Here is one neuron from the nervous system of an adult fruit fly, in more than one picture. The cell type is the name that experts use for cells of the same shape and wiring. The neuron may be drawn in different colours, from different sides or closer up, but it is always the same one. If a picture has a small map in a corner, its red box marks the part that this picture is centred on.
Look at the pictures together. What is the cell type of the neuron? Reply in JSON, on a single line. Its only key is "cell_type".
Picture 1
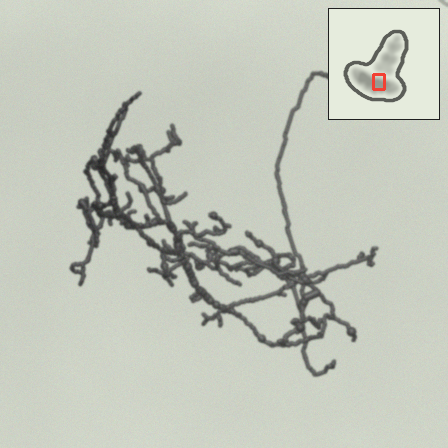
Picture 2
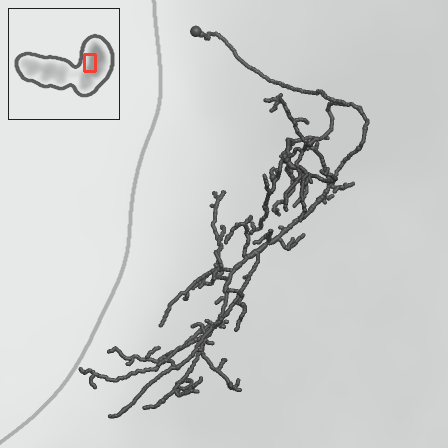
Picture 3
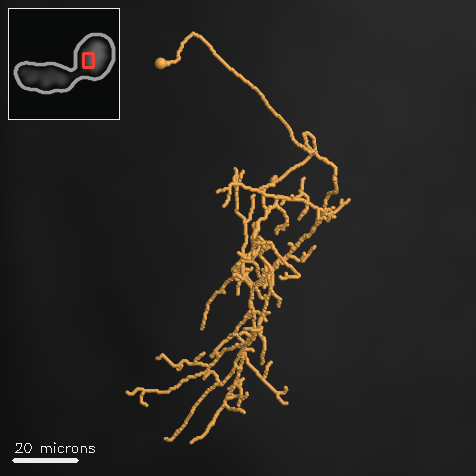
{"cell_type": "CB1282"}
